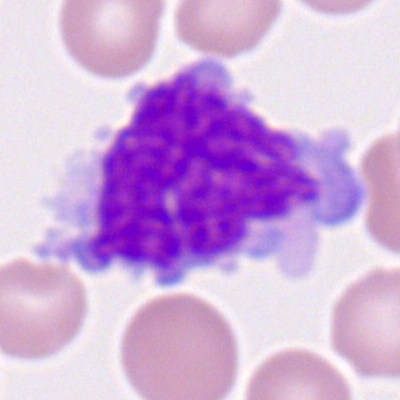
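Monocyte, central cell, stained human blood smear. Outline irregular and ragged, not smooth and round. Nucleus irregular and convoluted, with a narrow pale cleft near its centre. Chromatin dark purple, coarsely clumped. Fine, fringe-like cytoplasmic projections at the edges, clearest on left and right.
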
